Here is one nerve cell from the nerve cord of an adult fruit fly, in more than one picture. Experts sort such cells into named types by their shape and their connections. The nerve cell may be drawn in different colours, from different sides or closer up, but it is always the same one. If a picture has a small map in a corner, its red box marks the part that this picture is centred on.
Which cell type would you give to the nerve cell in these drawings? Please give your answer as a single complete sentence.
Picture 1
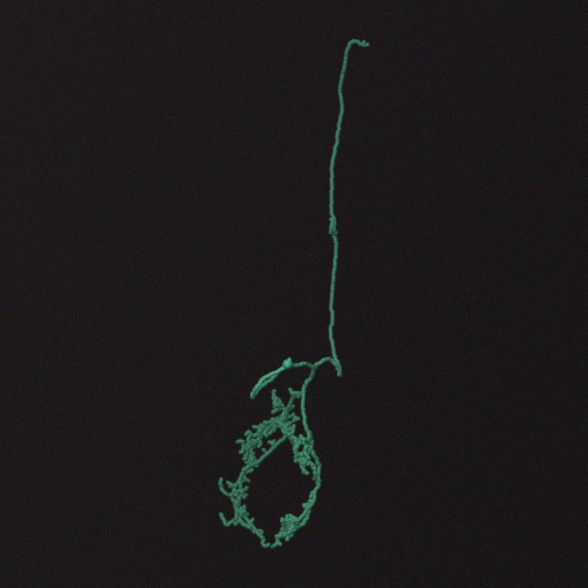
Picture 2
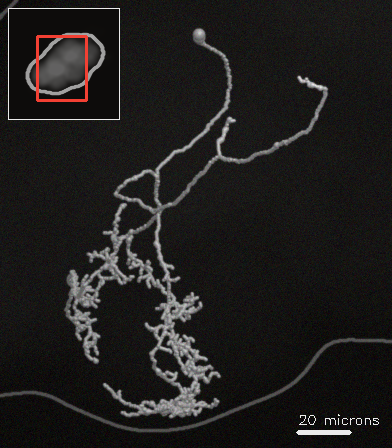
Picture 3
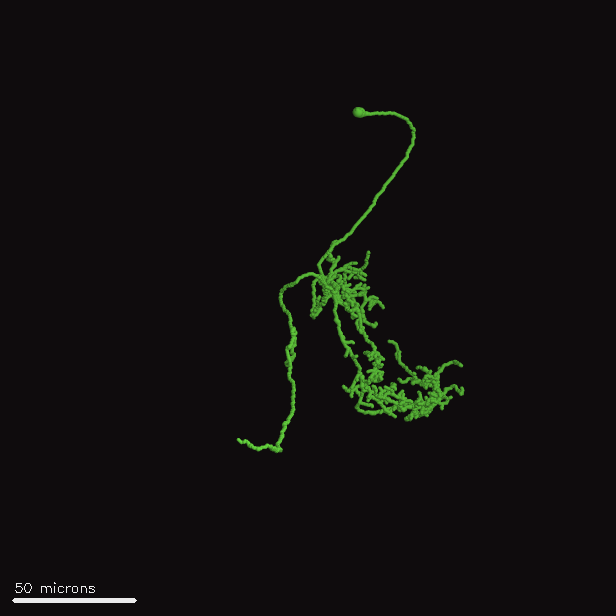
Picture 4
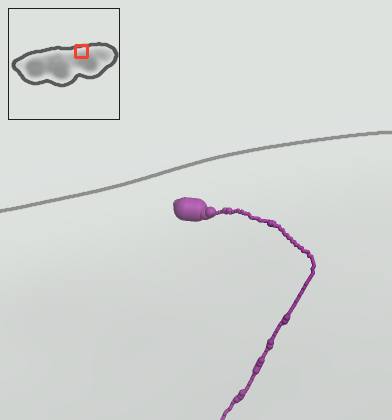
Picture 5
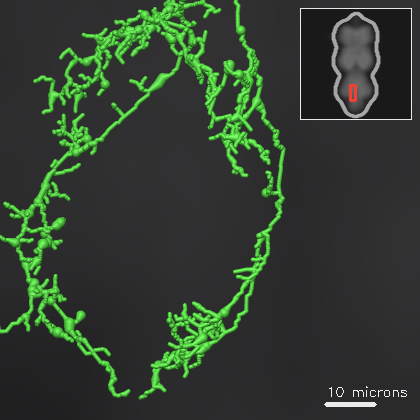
Among cell types, the one for this nerve cell is IN23B049.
